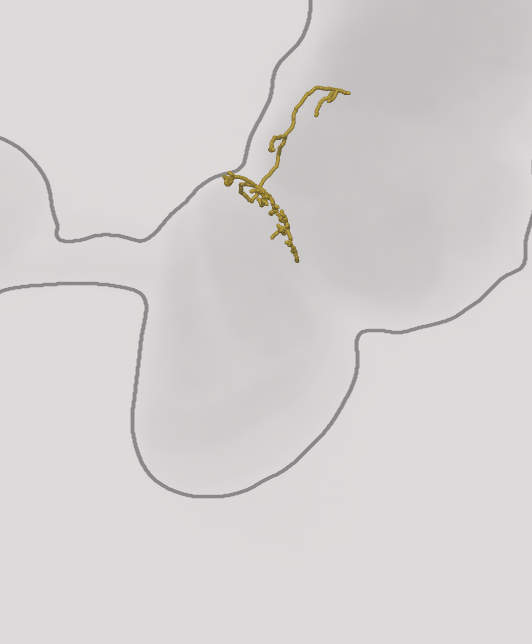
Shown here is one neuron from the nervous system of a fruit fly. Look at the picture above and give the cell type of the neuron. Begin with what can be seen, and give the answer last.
The drawing shows no cell body. In this view it is taller than it is wide. Its broad class is visual projection neuron. The cell type is LoVP9.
